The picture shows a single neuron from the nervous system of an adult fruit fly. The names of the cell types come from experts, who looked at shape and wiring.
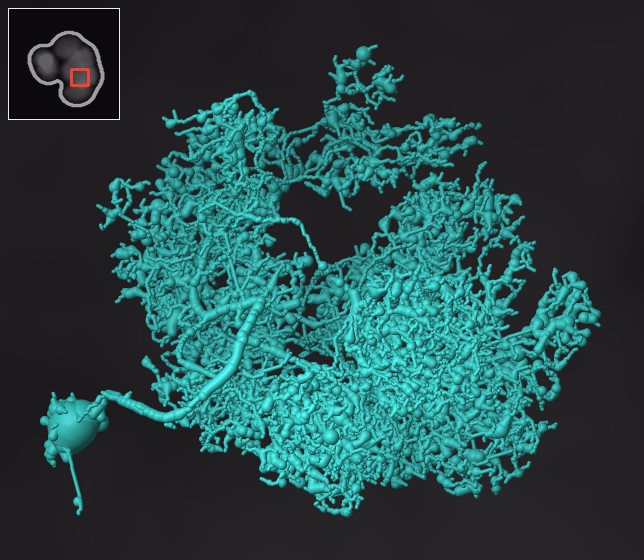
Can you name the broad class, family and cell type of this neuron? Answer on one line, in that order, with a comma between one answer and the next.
central-brain intrinsic neuron, hemilineage ALv2, v2LN30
